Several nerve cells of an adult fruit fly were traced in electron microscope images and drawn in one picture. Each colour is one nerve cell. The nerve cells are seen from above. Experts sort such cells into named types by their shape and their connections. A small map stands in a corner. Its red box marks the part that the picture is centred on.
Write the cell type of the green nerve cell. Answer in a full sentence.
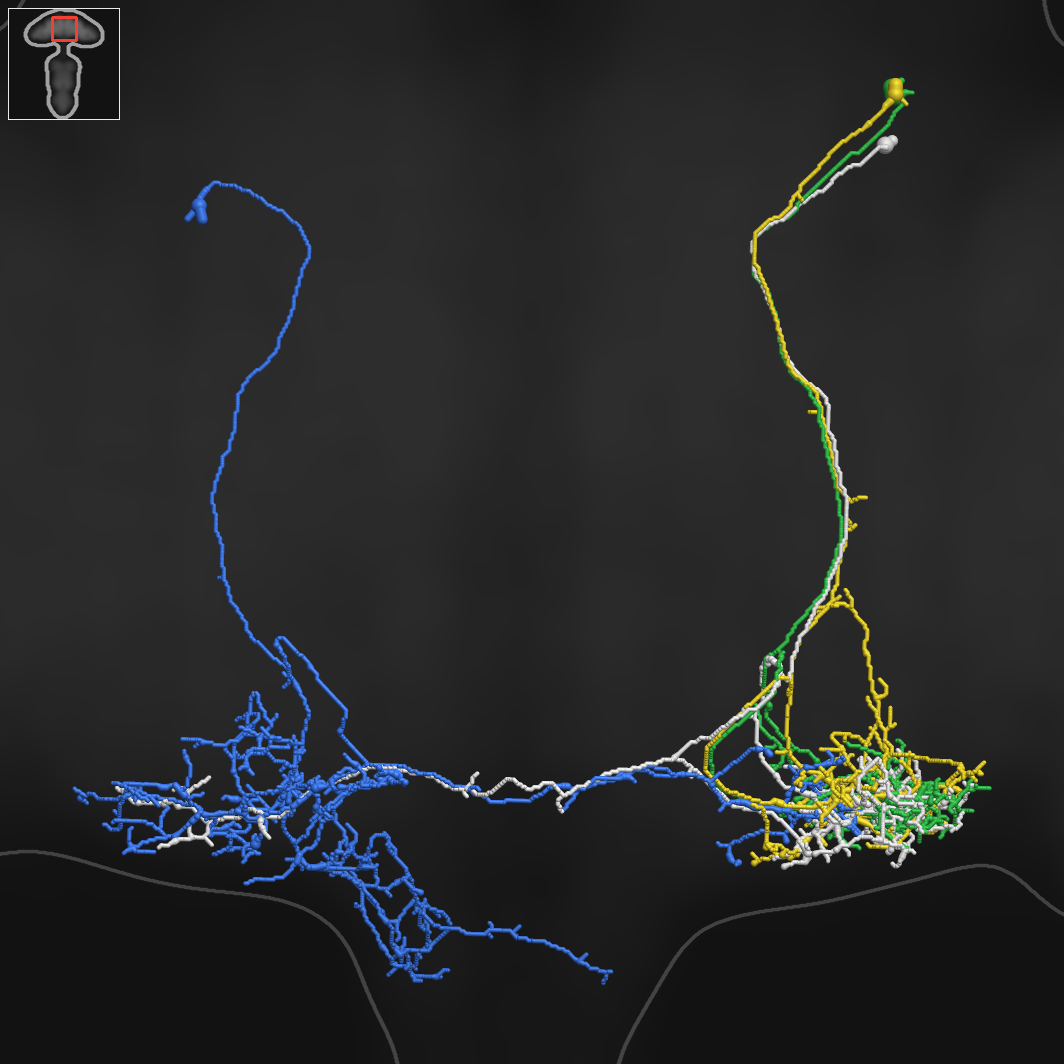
The cell type is PS072.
